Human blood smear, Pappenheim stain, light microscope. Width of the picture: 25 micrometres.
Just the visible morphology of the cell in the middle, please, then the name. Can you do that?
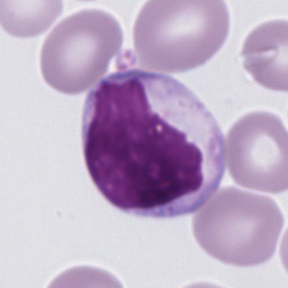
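What strikes me first is the nuclear border facing the cytoplasm: irregular and jagged. Inside it, the chromatin is dense and dark purple. The nucleus lies toward the lower left of the cell and fills about 60% of its area. The pale blue-grey cytoplasm makes its widest band on the upper right side. This one is a large granular lymphocyte.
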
